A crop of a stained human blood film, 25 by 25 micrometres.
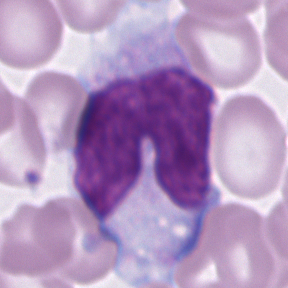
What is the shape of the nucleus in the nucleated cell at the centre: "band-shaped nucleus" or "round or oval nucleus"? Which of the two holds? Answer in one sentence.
Its nucleus forms a horseshoe, C, U or S shape without separate lobes.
